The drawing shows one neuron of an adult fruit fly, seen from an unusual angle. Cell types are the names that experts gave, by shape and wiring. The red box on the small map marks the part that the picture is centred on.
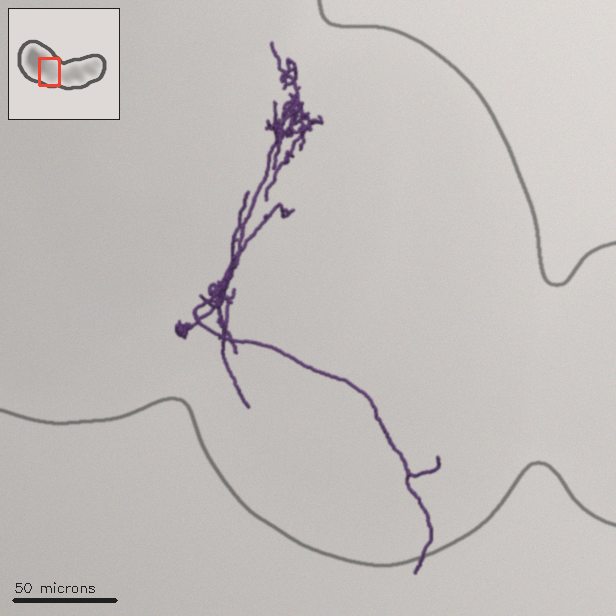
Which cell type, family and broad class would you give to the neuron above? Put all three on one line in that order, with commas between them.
Lat1, Lat, visual centrifugal neuron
